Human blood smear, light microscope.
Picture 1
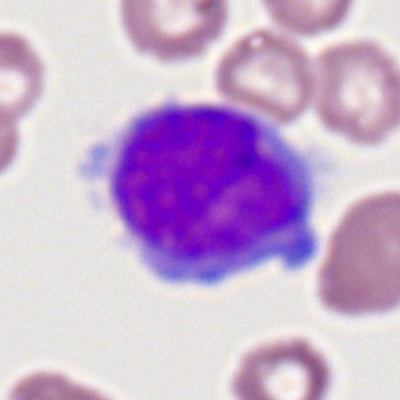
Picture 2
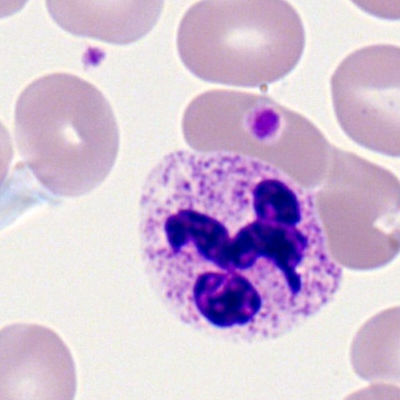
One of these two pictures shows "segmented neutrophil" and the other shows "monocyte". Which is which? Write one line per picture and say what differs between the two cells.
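Picture 1 is a monocyte. No granules can be seen in the cytoplasm.
Picture 2 is a segmented neutrophil. The cytoplasm is dotted with fine lilac-purple granules.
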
